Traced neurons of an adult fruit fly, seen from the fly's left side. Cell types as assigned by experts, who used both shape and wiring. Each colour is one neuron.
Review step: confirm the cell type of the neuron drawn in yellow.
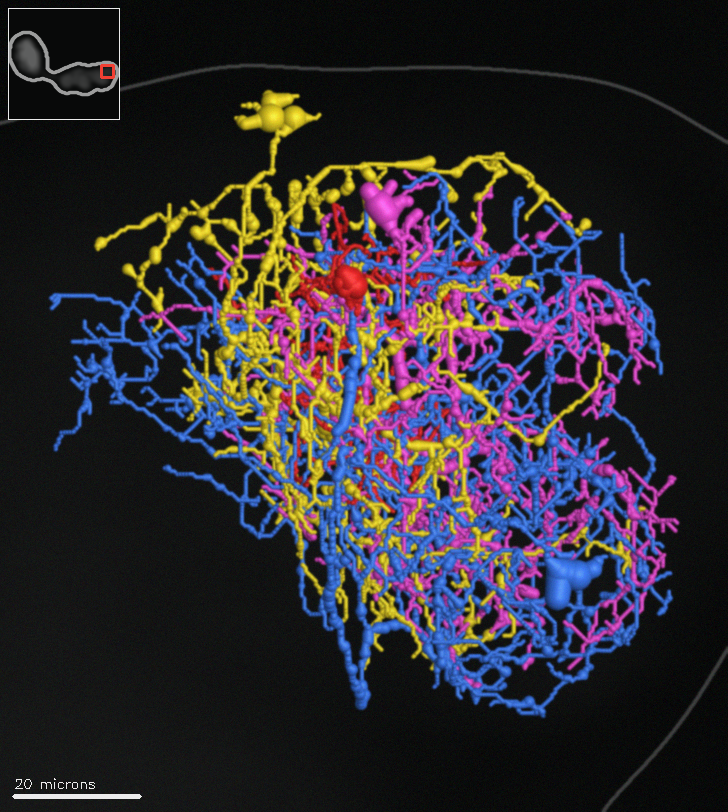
INXXX246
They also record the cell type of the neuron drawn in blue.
INXXX290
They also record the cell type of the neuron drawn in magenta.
IN18B033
